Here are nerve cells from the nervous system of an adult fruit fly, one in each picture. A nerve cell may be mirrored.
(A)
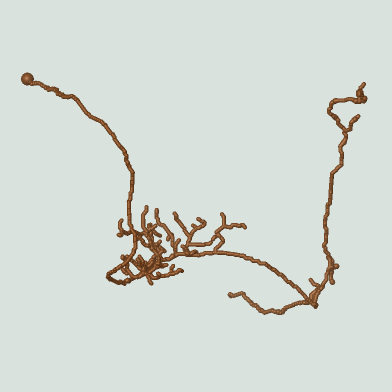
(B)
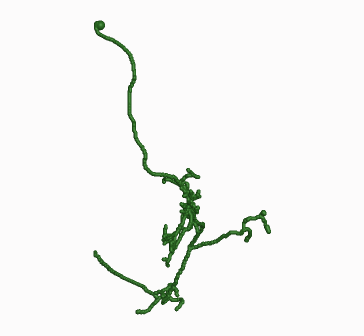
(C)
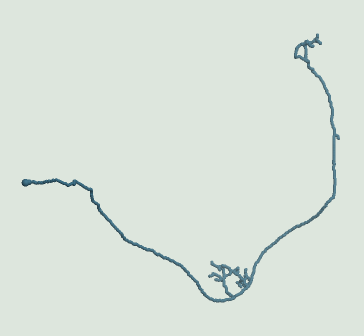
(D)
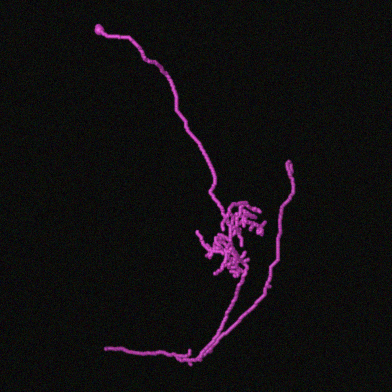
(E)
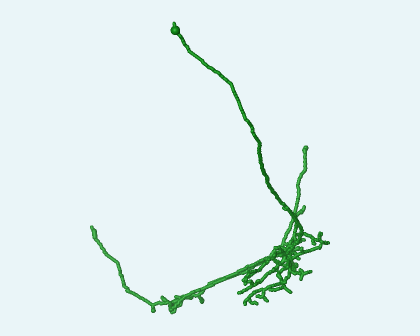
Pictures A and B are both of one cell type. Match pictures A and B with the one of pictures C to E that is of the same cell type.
Picture E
